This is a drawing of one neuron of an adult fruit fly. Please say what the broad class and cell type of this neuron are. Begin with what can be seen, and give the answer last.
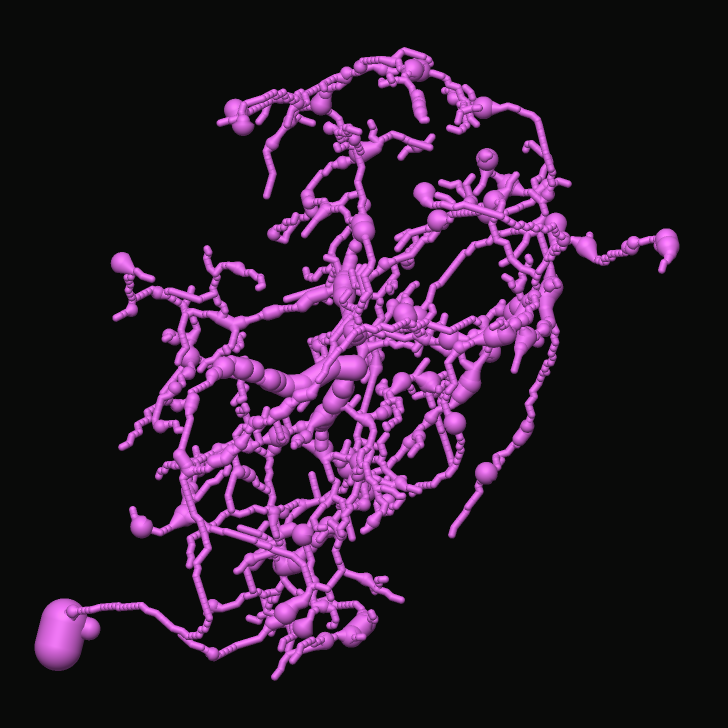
Its cell body lies at the lower left of the picture. In this view it is about as wide as it is tall. It is a central-brain intrinsic neuron. It is of cell type CB4052.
